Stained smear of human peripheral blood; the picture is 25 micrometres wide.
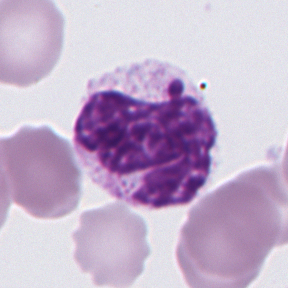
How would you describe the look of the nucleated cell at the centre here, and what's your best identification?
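First, outline: roughly round. Next, cytoplasm: fine pinkish-purple granules scattered through it, and no clear vacuoles. Then nucleus: a small round dark purple body sits at its top edge. Conclusion: segmented neutrophil.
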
